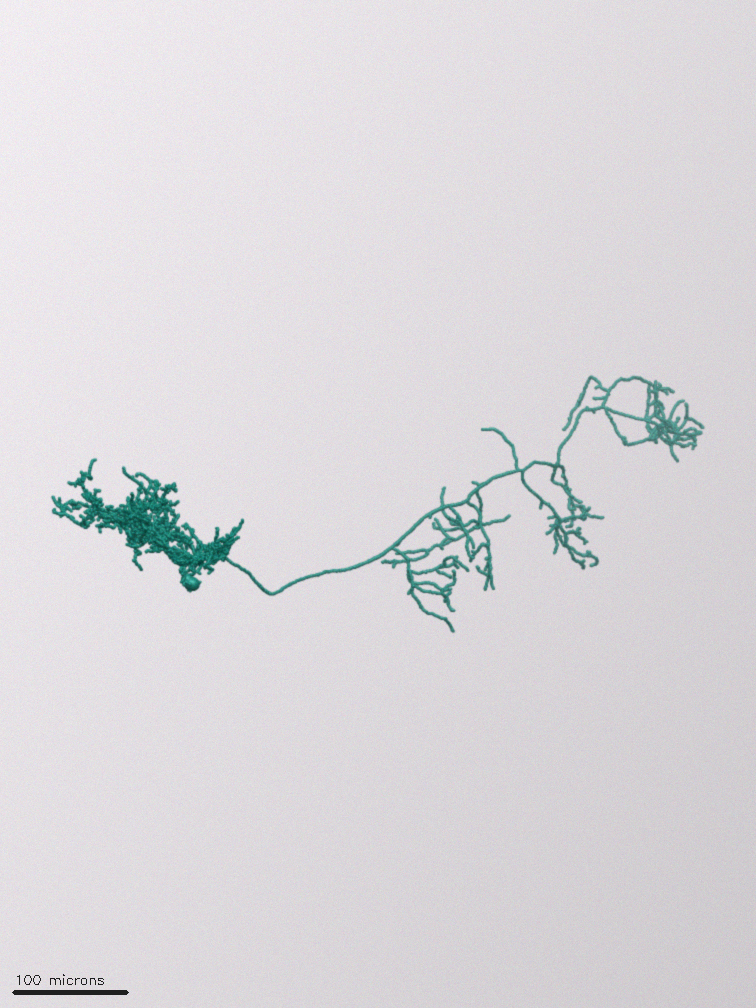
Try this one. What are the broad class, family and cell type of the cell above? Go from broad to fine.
descending neuron; DNge; DNge079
